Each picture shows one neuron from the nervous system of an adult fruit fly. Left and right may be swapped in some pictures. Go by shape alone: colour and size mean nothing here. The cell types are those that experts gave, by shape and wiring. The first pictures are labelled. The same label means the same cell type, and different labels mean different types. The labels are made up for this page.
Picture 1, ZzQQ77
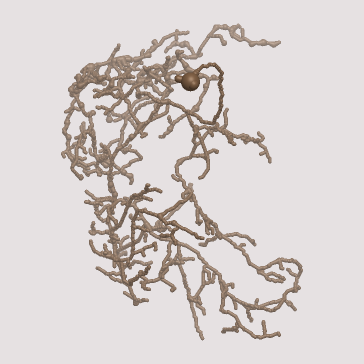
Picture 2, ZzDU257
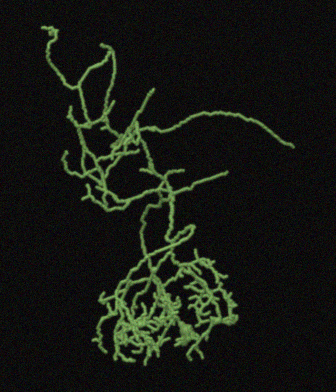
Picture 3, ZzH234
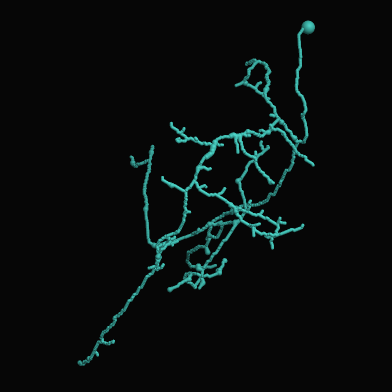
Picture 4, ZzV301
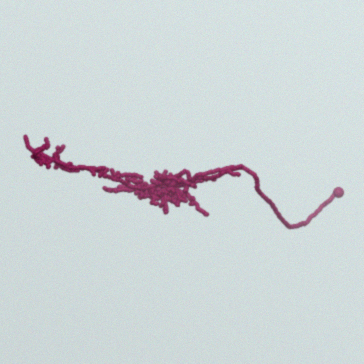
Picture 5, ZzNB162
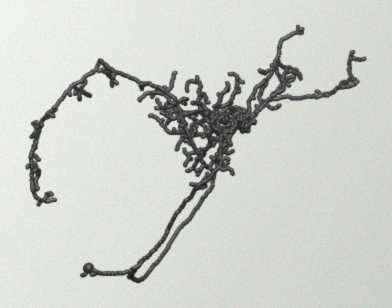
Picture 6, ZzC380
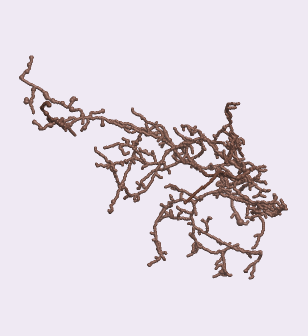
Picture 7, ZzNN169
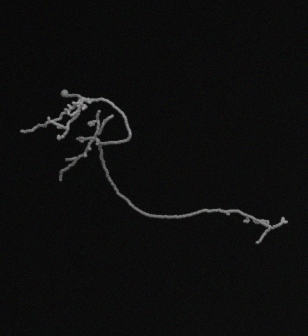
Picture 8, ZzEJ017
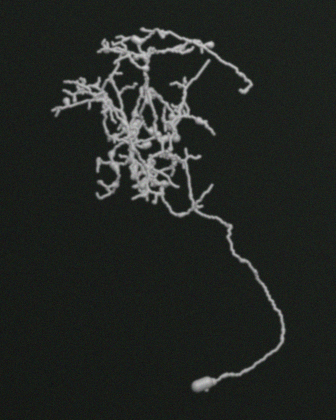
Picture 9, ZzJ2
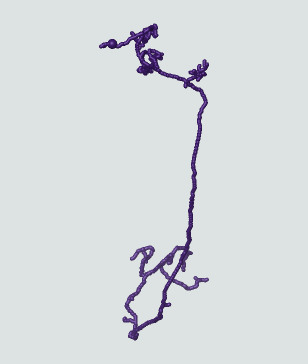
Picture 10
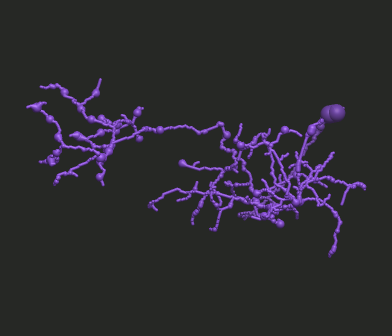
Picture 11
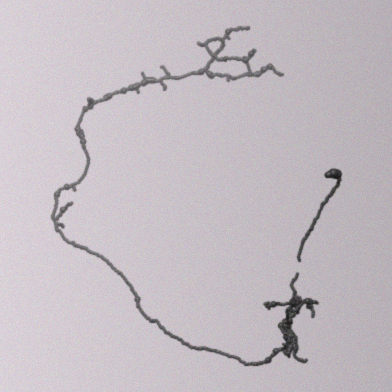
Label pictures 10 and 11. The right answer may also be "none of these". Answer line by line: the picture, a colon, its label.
10: ZzEJ017
11: ZzJ2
